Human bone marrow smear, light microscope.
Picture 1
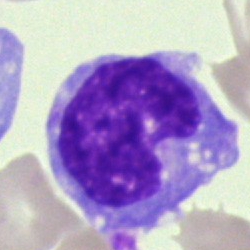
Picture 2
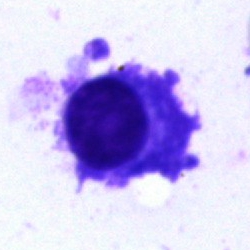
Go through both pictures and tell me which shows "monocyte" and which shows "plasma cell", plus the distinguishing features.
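The monocyte is in picture 1, and the plasma cell is in picture 2. The monocyte's outline is roughly round with a slightly irregular right edge, and the plasma cell's is irregular, with several small rounded blebs bulging from its margin. The monocyte's nucleus has a clear indentation on its right side.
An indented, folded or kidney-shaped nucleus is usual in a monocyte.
The plasma cell's nucleus lies off-centre, toward the left side of the cell.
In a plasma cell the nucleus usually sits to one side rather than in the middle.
Both nuclei have dark purple chromatin, which is clumped with small pale gaps in the monocyte and looks dense throughout in the plasma cell. No nucleoli are visible in the monocyte's nucleus. The plasma cell's cytoplasm is deeply stained blue-purple, a paler band of it borders the nucleus on the right, and no distinct granules are seen.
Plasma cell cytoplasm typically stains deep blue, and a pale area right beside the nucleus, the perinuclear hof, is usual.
The monocyte instead has a few small clear vacuoles in the cytoplasm beside its nuclear indentation.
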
